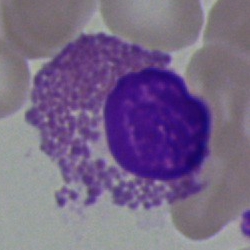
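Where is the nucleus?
Toward the right side.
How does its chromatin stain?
Deep purple, a few paler streaks.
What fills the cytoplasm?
Packed coarse purple granules, beside the nucleus rather than heavily covering it.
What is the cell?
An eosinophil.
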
